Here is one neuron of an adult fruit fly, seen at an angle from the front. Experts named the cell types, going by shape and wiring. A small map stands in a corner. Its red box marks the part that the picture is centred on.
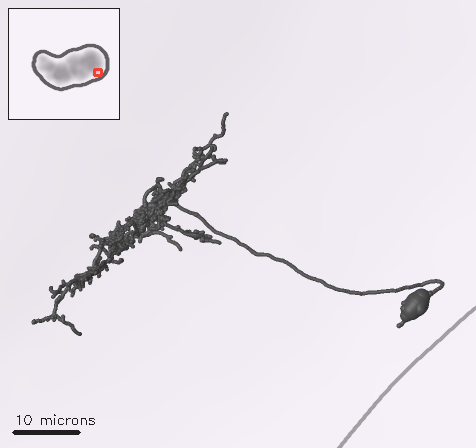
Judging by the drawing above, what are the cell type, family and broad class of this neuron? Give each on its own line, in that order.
Dm8a
Dm
optic-lobe intrinsic neuron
